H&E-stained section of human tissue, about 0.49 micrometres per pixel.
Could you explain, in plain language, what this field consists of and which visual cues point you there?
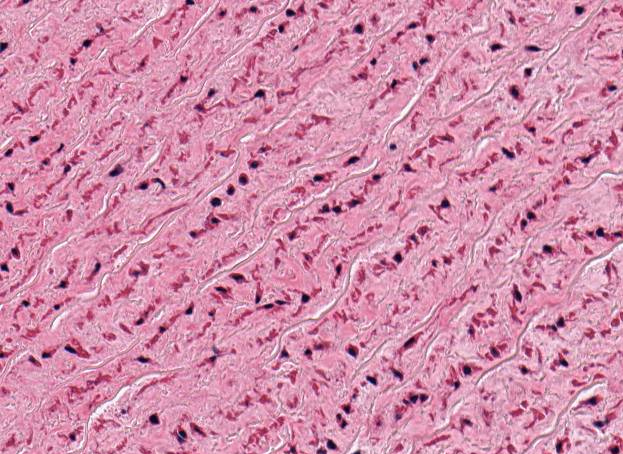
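The field shows tunica media of an artery. It consists entirely of wavy pink fibres in roughly parallel bundles, with thin white slit-like clefts running parallel between them.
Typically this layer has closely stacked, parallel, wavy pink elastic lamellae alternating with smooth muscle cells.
Nuclei are scattered fairly evenly, without clusters.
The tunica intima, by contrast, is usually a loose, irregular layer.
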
